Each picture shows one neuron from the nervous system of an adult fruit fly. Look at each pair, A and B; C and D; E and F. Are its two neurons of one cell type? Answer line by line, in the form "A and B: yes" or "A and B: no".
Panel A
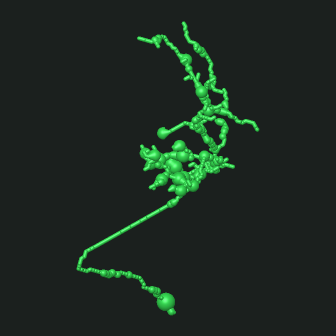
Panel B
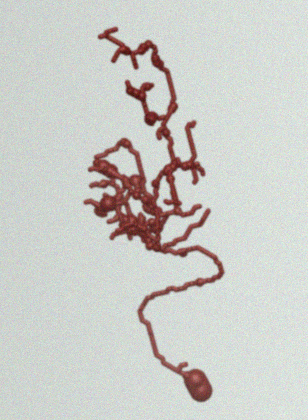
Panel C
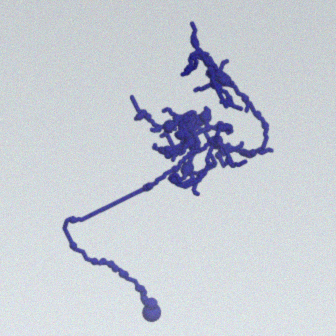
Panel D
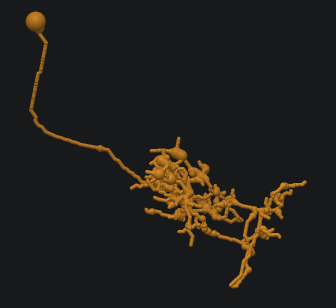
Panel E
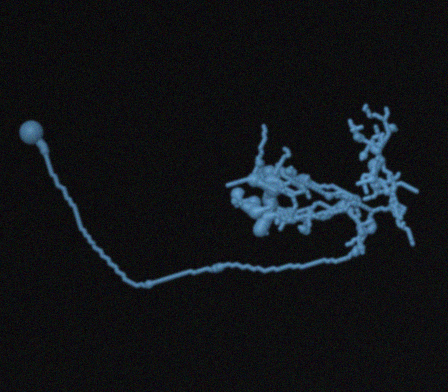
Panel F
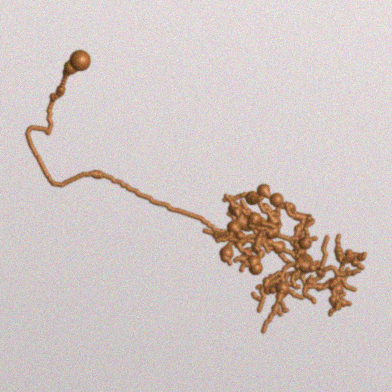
A and B: yes
C and D: yes
E and F: yes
